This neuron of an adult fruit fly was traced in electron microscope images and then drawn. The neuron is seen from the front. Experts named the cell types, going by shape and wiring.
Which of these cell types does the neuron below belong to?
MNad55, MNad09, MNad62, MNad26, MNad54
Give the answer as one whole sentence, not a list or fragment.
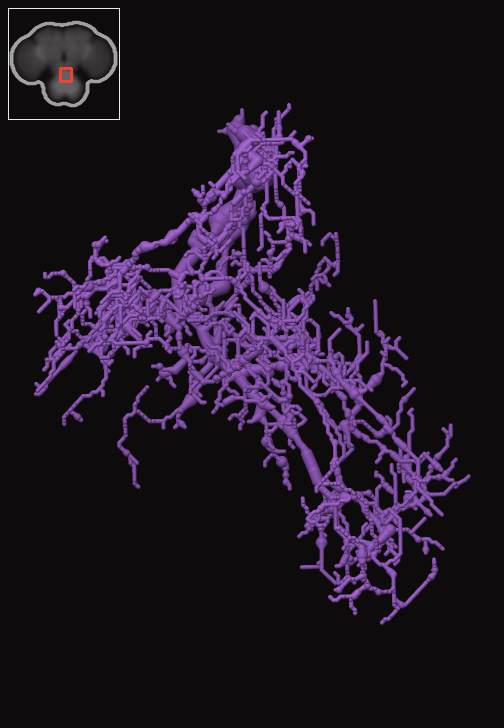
The type assigned to this neuron is MNad55.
